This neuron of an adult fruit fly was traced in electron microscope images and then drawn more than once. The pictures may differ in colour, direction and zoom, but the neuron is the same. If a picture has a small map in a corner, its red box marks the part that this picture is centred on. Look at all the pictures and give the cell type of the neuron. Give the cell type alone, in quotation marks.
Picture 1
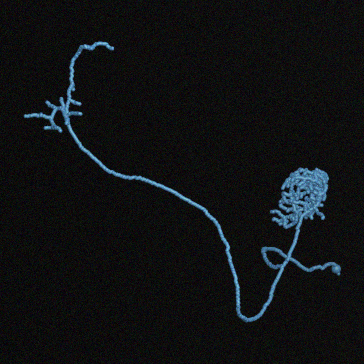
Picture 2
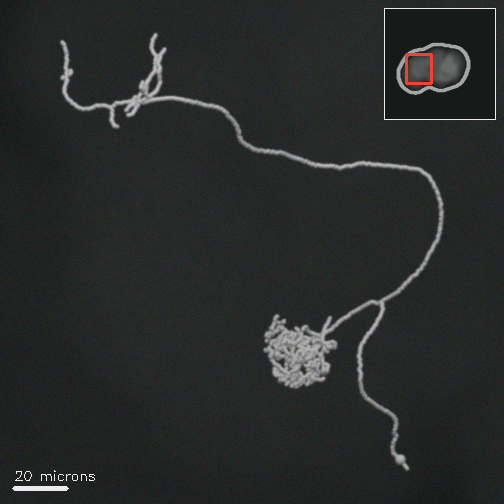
"VL2a_vPN"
